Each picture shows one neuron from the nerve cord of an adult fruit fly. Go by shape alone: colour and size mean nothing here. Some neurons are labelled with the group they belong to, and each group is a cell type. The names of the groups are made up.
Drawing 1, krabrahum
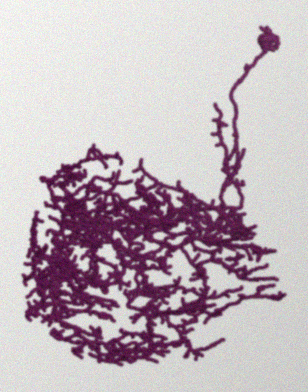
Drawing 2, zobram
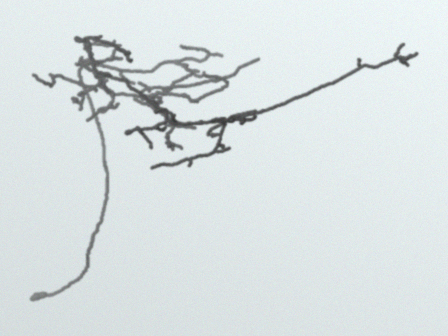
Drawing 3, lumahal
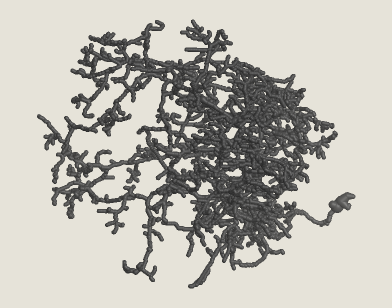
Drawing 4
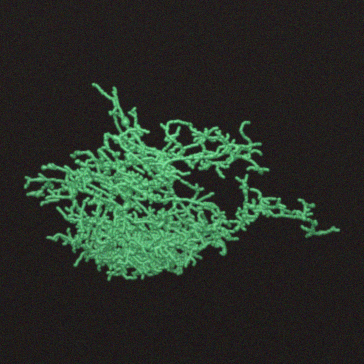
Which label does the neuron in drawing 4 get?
lumahal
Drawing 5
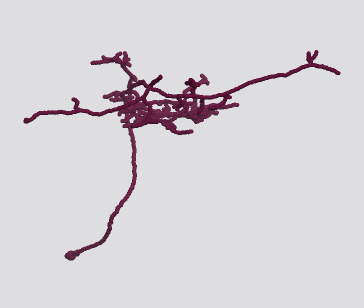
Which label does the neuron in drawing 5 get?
zobram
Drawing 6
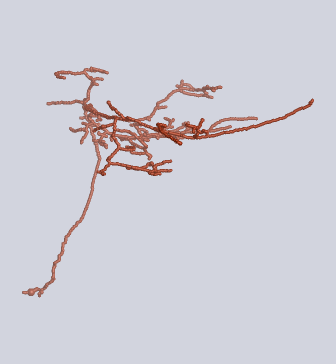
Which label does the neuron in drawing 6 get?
zobram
